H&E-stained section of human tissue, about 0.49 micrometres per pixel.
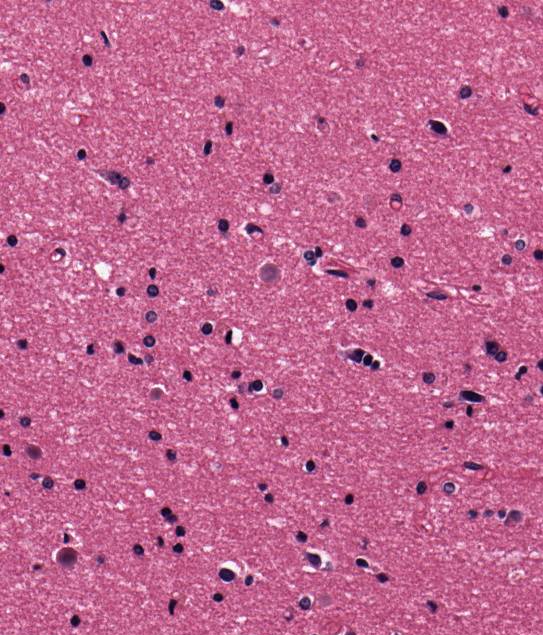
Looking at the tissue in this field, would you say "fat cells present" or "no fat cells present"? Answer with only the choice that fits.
No fat cells present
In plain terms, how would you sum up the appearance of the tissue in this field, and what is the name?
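The field consists of a uniform pink, finely granular to fibrillary matrix containing scattered nuclei, without organised units. Most nuclei are small, round and darkly stained, lying singly and fairly evenly across the field. Many of these sit within a clear halo rather than visible pink cytoplasm. A few round, smooth, pale pink-grey bodies lie in the matrix, one near the centre and one at the lower left. Tissue: cerebral cortex.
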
